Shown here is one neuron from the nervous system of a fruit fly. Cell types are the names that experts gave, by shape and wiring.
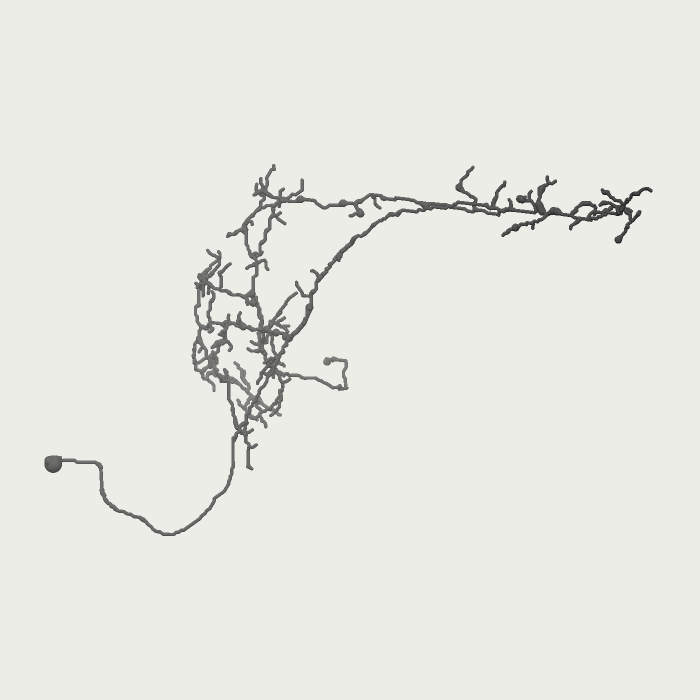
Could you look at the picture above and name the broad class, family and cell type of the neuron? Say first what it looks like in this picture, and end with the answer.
The picture shows dozens of branch ends. In this view it is wider than it is tall. This is a central-brain intrinsic neuron. Its family is hemilineage SLPal5. It is of cell type CB1359.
